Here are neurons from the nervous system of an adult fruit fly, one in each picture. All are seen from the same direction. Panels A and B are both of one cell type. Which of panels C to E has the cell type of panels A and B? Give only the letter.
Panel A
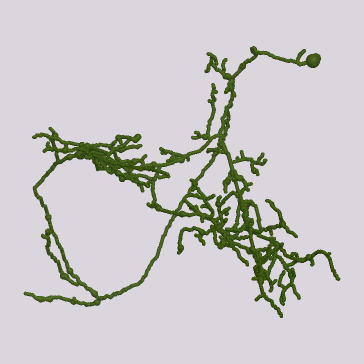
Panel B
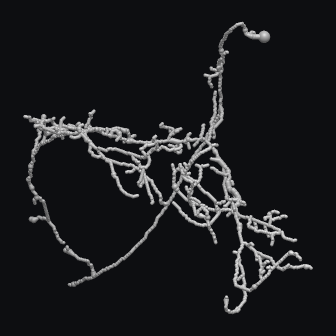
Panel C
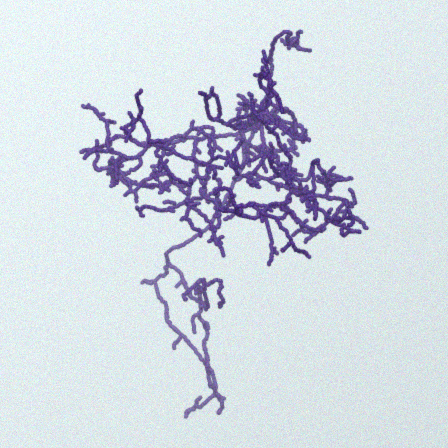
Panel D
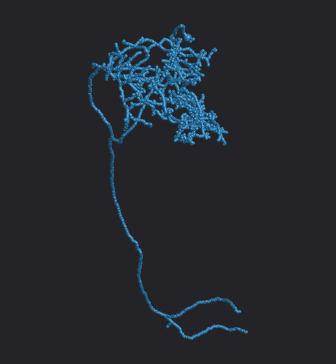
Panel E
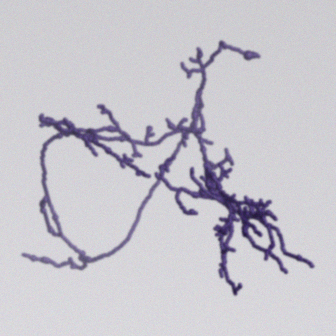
E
